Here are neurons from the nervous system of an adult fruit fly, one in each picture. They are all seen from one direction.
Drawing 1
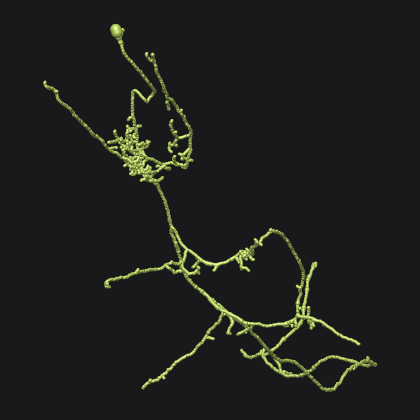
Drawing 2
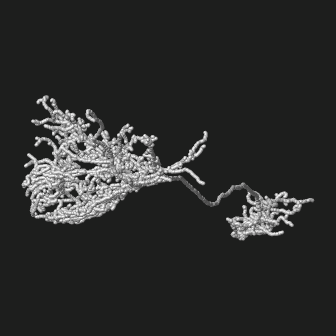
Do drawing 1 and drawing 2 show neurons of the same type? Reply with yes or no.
no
